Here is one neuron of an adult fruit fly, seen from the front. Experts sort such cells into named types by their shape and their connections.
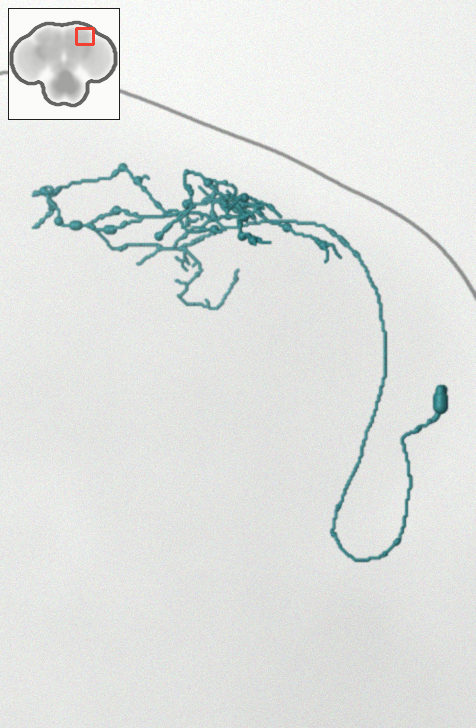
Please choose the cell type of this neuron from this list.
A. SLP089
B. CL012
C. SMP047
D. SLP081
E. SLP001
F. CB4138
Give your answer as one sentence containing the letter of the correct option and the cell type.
It is SLP089, option A, that is the cell type of the neuron.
